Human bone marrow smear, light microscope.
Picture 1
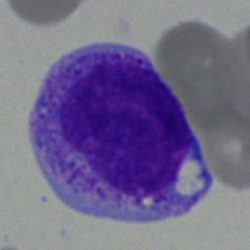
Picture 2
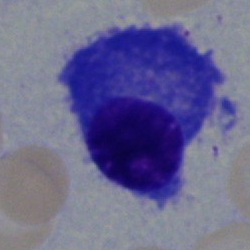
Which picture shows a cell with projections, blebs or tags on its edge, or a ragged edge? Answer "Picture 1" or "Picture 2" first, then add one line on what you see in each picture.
Picture 2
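What picture 1 shows: The cell has a smooth, rounded-oval outline.
What picture 2 shows: The cell outline is irregular, with a ragged, fuzzy border.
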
